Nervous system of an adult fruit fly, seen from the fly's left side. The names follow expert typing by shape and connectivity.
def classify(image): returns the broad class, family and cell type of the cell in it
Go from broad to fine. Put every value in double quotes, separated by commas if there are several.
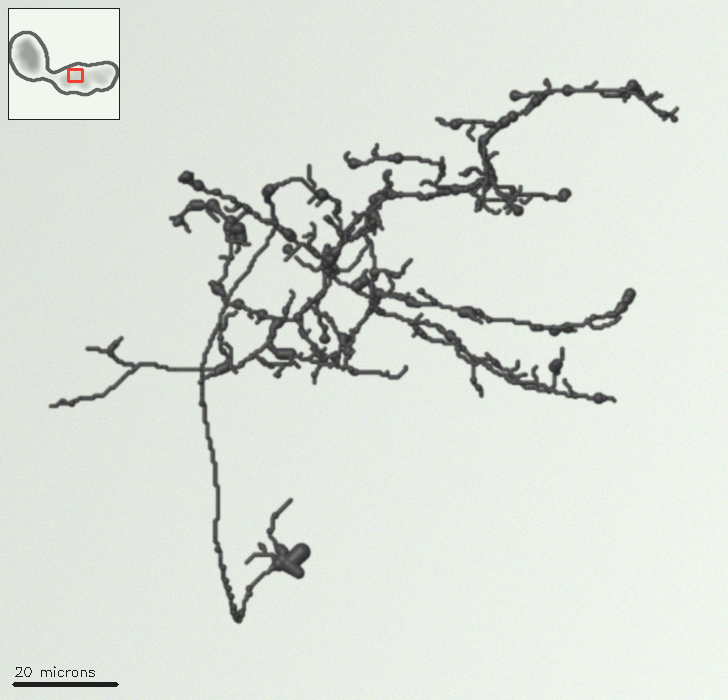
"nerve-cord intrinsic neuron", "hemilineage 03B", "IN03B080"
